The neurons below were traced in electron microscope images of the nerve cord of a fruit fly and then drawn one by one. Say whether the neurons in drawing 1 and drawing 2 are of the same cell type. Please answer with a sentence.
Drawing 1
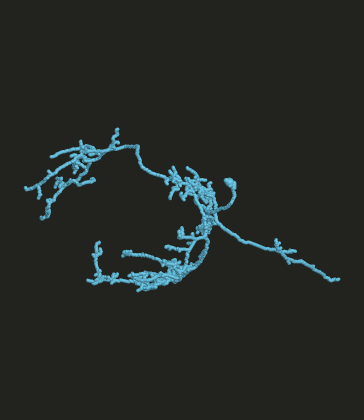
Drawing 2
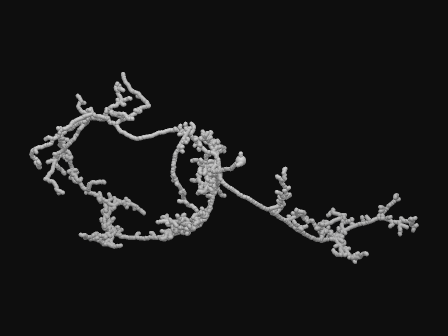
They are of different cell types.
